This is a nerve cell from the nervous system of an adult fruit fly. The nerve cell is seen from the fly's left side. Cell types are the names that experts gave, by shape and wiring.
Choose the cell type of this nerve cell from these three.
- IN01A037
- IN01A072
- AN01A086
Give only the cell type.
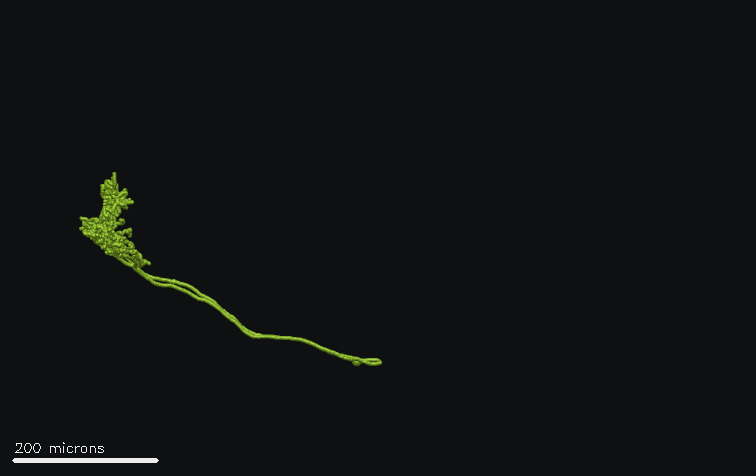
AN01A086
